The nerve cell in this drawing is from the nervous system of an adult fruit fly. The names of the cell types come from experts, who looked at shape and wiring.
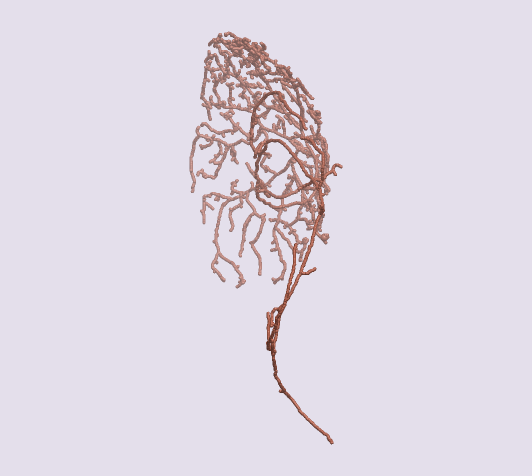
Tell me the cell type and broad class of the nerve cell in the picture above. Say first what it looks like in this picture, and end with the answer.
Its cell body lies in the middle of the picture. The picture shows dozens of branch ends. The cell type is aMe9. It is a visual projection neuron.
